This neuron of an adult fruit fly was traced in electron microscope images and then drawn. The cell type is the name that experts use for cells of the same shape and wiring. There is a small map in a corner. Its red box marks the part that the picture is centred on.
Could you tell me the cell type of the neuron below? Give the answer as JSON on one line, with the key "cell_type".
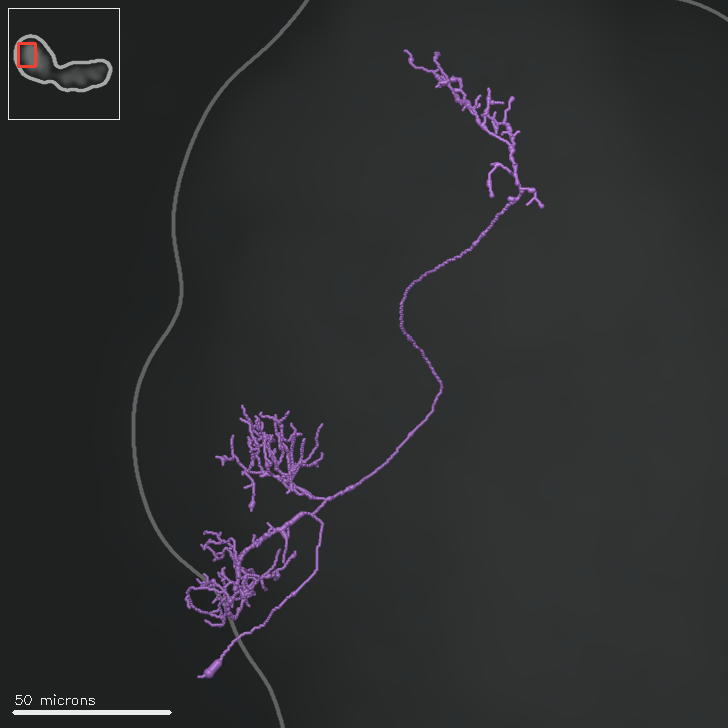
{"cell_type": "M_vPNml51"}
